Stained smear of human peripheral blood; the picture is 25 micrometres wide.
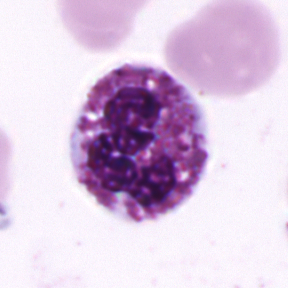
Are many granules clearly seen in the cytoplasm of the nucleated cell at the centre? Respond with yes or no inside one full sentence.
Yes, many granules are seen in the cytoplasm of this cell.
